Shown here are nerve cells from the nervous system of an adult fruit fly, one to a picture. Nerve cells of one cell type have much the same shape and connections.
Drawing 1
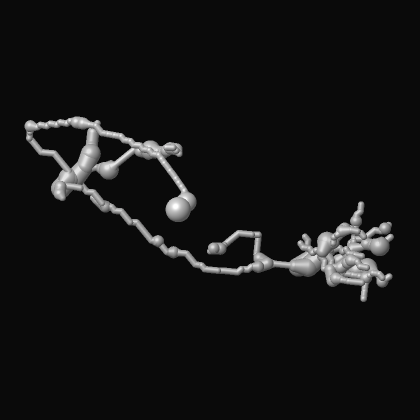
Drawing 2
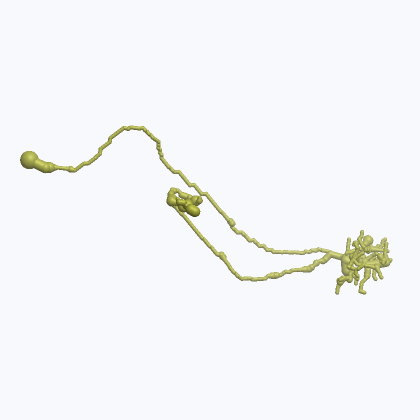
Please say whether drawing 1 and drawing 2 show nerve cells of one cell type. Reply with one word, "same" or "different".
same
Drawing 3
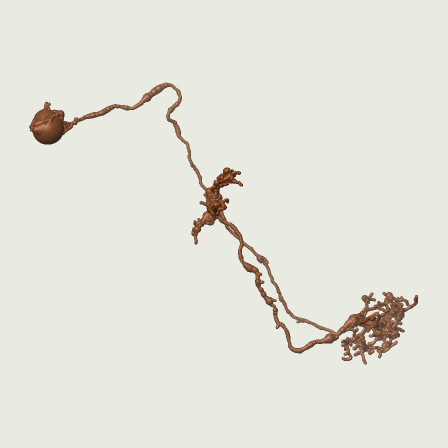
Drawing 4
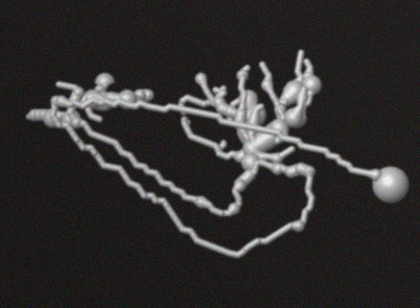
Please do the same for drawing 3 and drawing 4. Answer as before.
different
